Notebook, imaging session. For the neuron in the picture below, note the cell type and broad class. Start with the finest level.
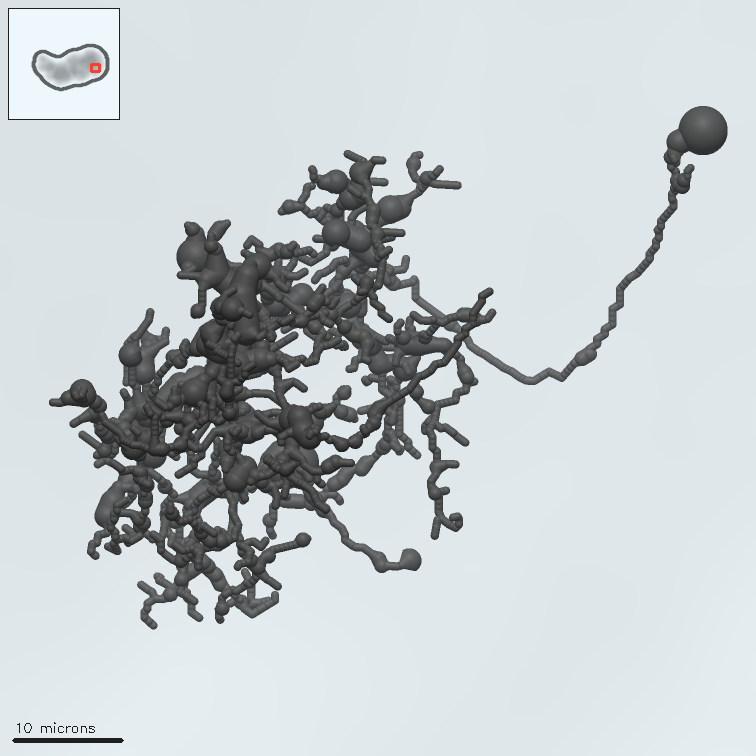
AVLP377; central-brain intrinsic neuron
